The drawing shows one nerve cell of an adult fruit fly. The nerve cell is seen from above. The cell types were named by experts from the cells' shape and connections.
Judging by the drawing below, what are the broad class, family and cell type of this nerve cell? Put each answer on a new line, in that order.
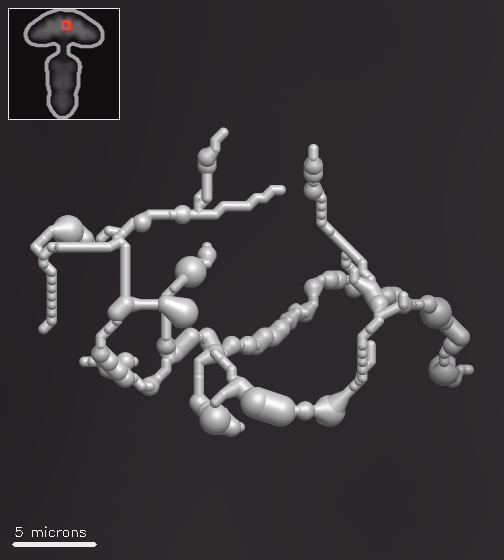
sensory neuron entering the brain
class gustatory
LB3b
